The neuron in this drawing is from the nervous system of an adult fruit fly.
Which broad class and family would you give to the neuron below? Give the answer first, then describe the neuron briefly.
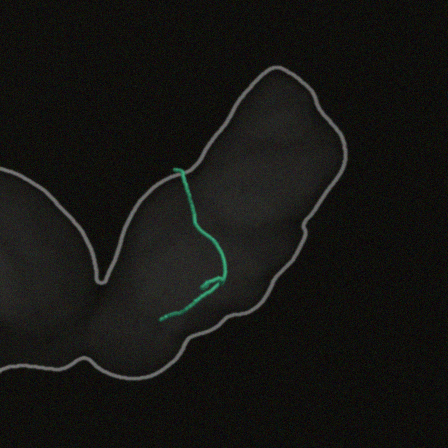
This is a sensory neuron entering the nerve cord. Its family is called class mechanosensory tactile. The drawing shows no cell body. In this view it is taller than it is wide.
